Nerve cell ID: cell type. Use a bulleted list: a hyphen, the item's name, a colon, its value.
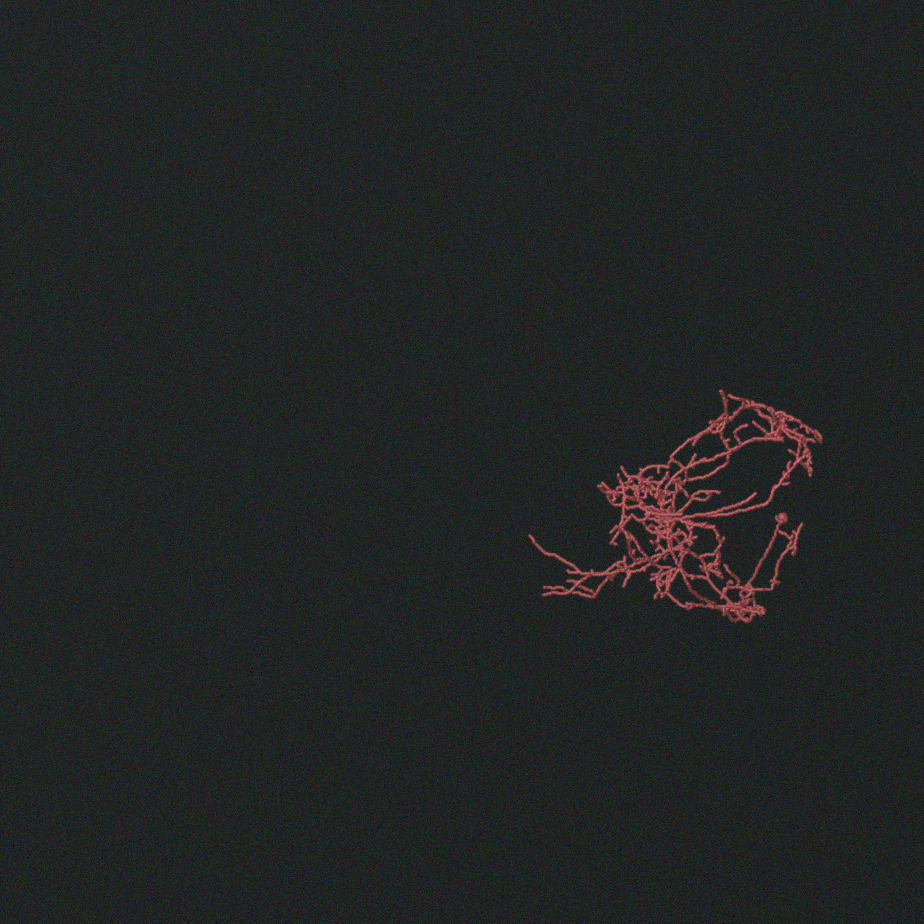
- cell type: CB0029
